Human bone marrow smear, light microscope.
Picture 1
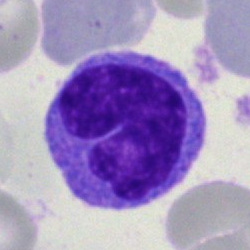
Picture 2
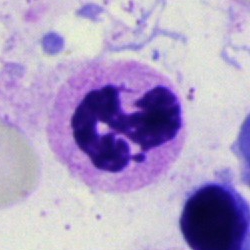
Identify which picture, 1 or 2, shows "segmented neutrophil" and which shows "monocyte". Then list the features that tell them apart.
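The monocyte is the one in picture 1, and picture 2 is the segmented neutrophil. Look at the monocyte's nucleus first: it's folded, with a deep cleft cutting in from its left side, and it fills most of the cell.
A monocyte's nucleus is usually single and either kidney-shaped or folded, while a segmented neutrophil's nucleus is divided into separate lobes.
Around the monocyte's nucleus there's a moderate rim of blue-violet cytoplasm.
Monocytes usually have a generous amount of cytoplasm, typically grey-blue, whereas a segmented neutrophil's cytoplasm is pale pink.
The segmented neutrophil has a round, smooth outline, and its chromatin is dark purple and coarsely clumped, with no nucleoli visible. Neither cell shows vacuoles in its cytoplasm. Pale red cells sit around the monocyte but don't overlap it.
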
